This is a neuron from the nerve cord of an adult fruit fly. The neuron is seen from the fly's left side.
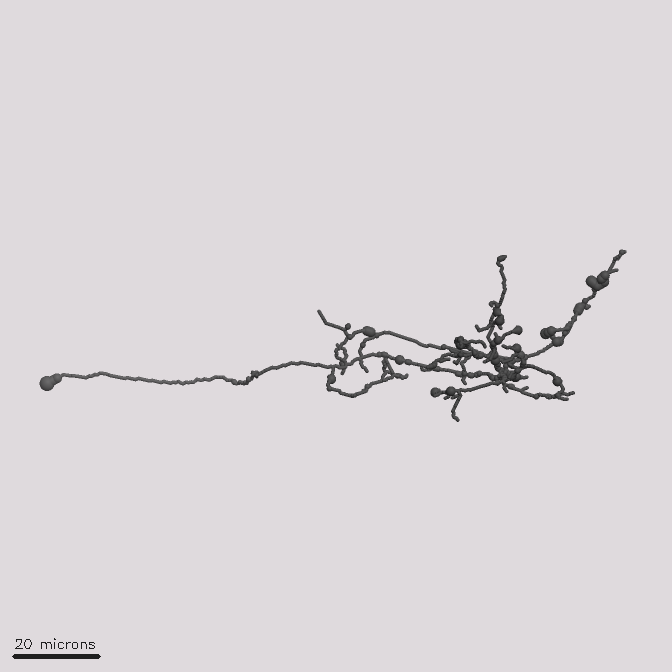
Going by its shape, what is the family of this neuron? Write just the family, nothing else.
hemilineage 14A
